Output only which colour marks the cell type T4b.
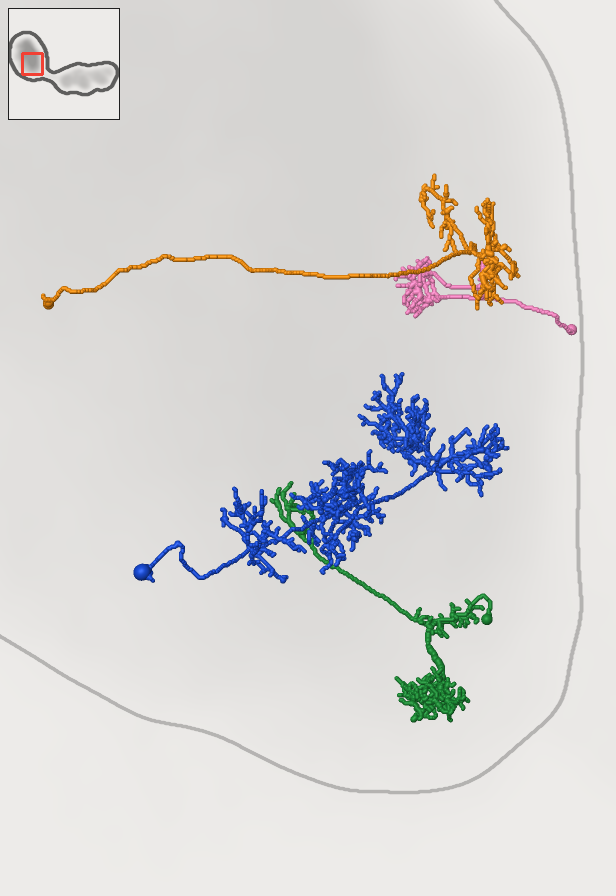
pink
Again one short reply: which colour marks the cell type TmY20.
orange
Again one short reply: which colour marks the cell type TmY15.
blue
